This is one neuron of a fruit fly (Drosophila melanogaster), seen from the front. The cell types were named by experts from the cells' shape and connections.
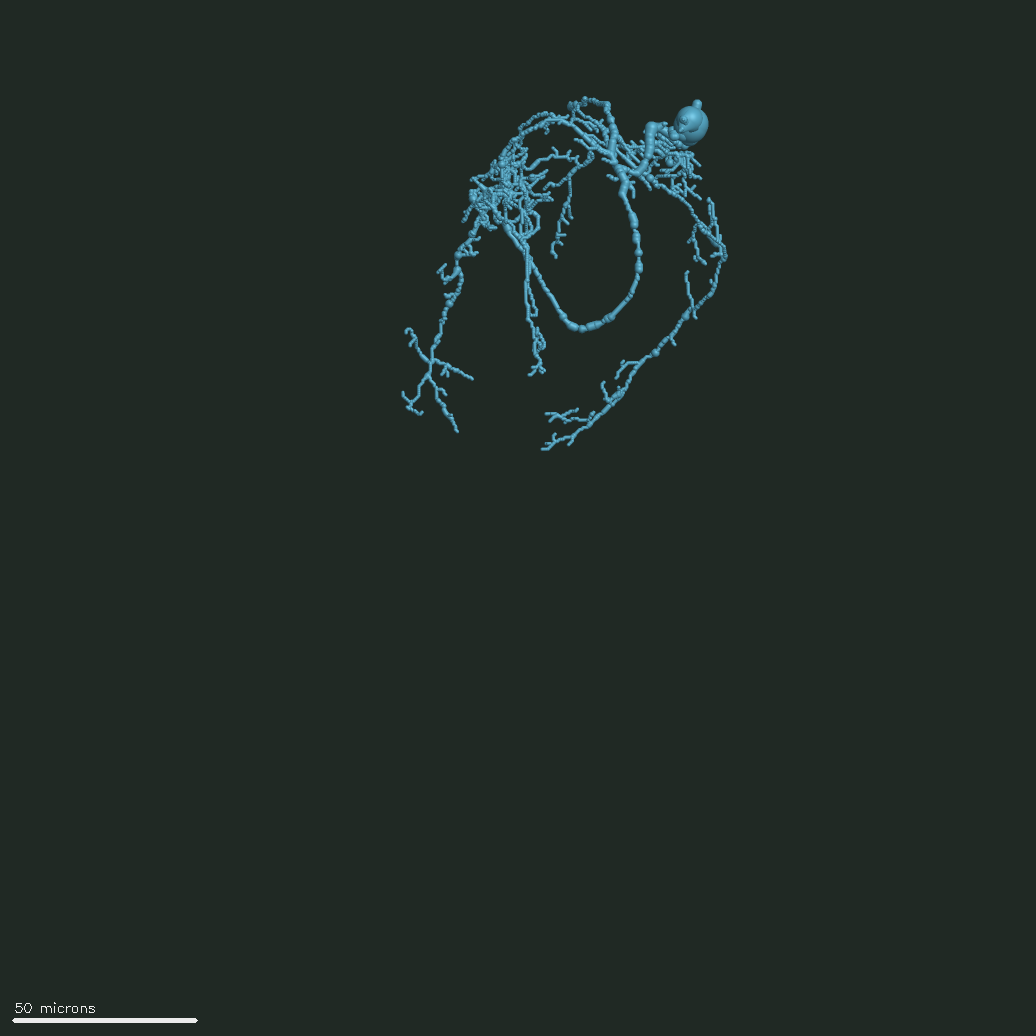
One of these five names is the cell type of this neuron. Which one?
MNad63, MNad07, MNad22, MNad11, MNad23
MNad07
